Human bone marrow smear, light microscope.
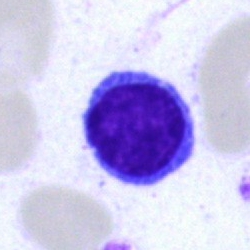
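Lymphocyte, centre. This round cell has dense, dark purple chromatin with a clumped, mottled texture, and no nucleolus can be seen in its nucleus. A thin rim of deep blue cytoplasm surrounds the nucleus.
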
